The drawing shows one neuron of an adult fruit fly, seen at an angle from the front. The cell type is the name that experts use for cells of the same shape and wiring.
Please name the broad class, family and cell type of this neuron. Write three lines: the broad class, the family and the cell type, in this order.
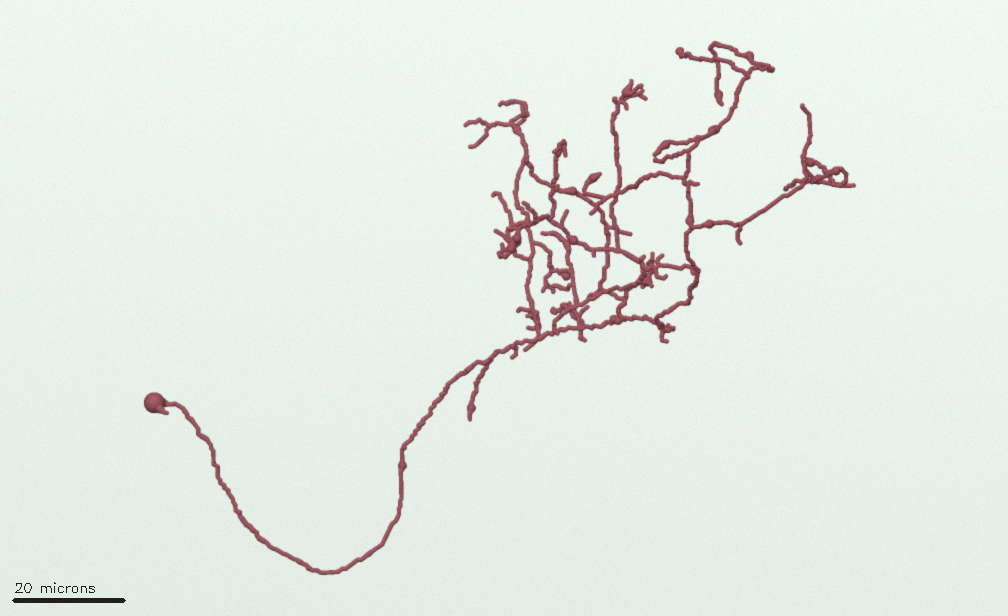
central-brain intrinsic neuron
hemilineage LHa1
CB1442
